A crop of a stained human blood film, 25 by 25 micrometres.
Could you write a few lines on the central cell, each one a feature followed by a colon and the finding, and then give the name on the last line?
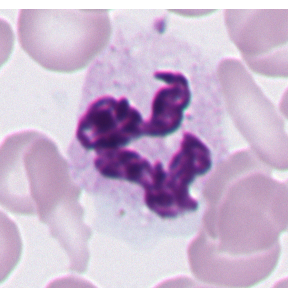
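Lobes: more than two, I count, joined by narrow strands
Nucleoli: I see none
Cytoplasm: plentiful, pale pinkish-grey
Vacuoles: none that I can find
Name: segmented neutrophil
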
